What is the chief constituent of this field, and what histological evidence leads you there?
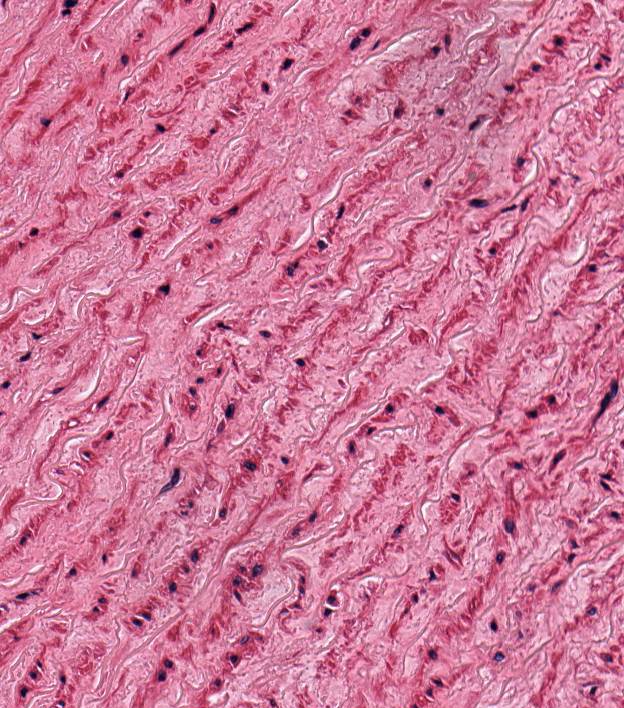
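Tunica media of an artery. Deciding: fibres in parallel, wavy bundles, lower left to upper right; nuclei aligned lengthwise with them.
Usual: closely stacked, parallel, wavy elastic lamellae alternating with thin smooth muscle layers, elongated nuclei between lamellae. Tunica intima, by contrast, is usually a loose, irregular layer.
Whole field one fibrous tissue; no epithelium.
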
